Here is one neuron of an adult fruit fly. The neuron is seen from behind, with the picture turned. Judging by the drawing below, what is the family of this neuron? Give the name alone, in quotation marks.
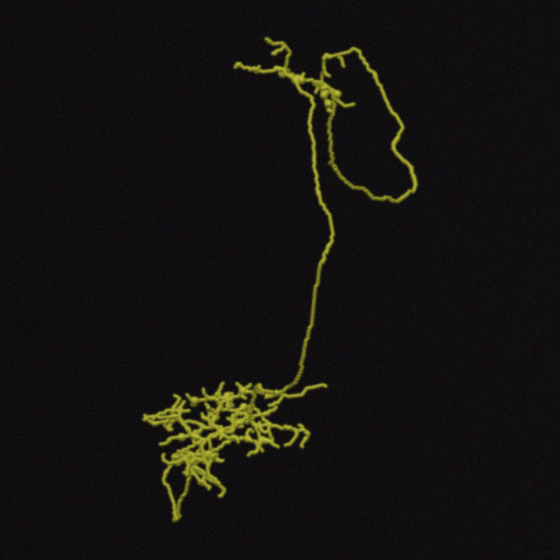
"MeTu"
